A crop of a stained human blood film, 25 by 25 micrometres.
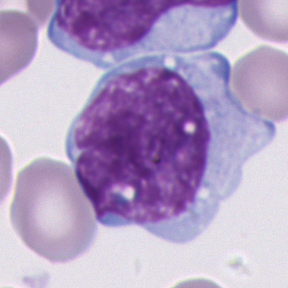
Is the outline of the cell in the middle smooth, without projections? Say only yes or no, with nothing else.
No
